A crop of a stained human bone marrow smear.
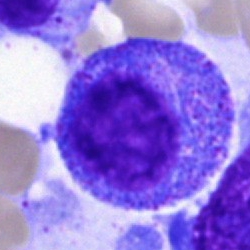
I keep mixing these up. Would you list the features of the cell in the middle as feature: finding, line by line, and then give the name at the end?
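Nucleus: pushed over toward the left side.
Chromatin: dark purple.
Granules: fine, reddish-purple, scattered through the cytoplasm.
Best spot to look: the cytoplasm on the right, where the granules show most easily.
Name: promyelocyte.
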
